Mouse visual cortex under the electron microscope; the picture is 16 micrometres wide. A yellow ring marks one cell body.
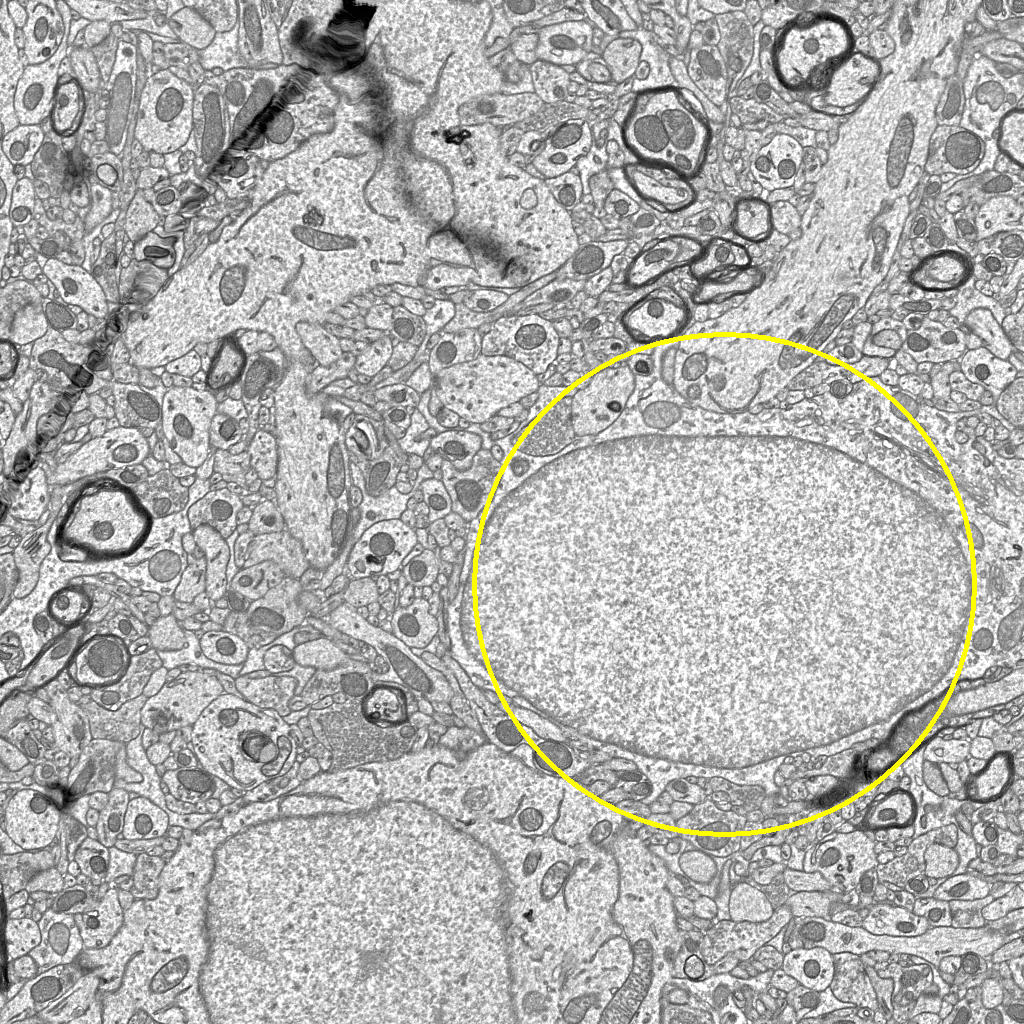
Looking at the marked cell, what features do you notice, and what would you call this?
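Look at the nucleus first: a broad oval, longer left to right, its whole outline inside the ring. The envelope runs smoothly, no deep folds or indentations. Chromatin's finely granular and evenly spread, without large dark clumps. No nucleolus shows in this plane. The marked cell is an astrocyte.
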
